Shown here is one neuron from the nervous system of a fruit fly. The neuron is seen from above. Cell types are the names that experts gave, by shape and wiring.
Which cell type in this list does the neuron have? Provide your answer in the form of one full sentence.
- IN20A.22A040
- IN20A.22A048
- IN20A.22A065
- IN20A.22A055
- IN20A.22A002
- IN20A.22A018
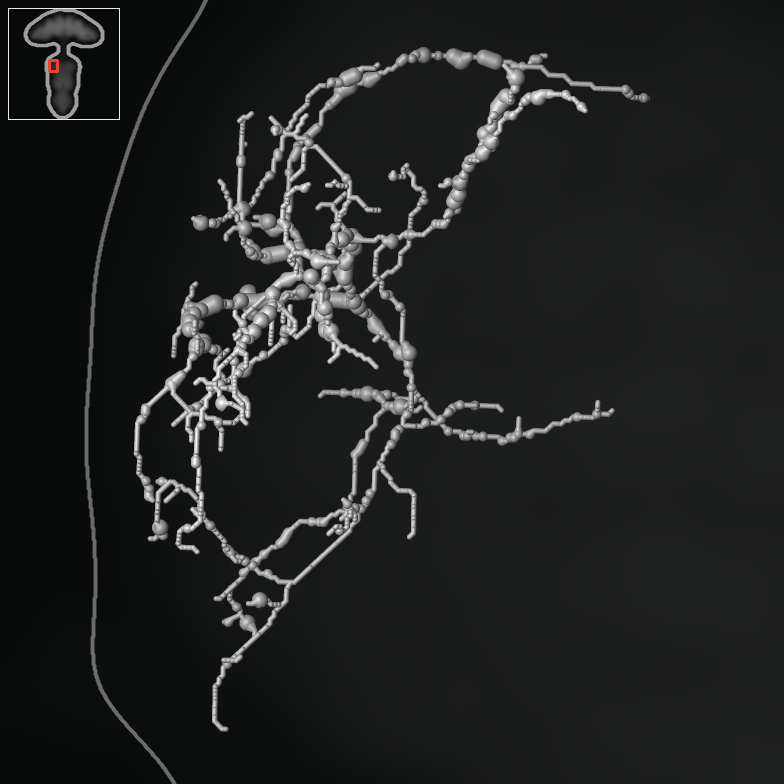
Regarding its cell type, the neuron is IN20A.22A018.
